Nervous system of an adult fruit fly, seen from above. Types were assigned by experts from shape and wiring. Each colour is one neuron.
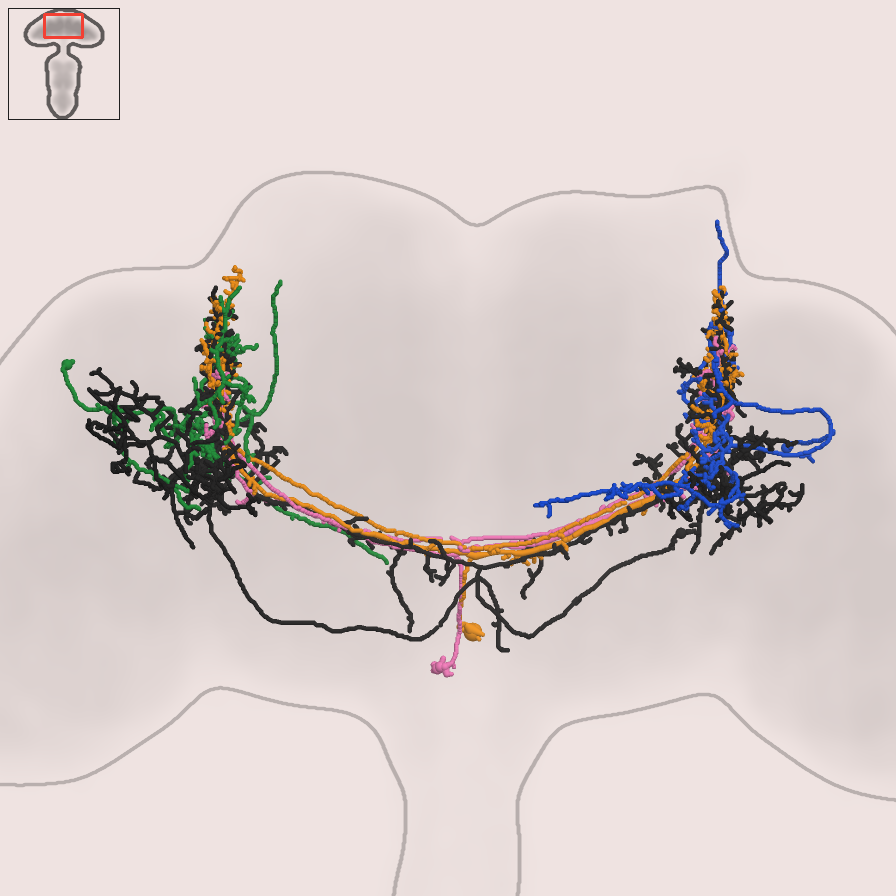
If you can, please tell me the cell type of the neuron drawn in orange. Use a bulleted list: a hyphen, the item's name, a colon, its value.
- cell type: SAD092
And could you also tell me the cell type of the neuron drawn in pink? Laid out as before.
- cell type: SAD098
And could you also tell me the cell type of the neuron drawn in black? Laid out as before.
- cell type: SAD106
